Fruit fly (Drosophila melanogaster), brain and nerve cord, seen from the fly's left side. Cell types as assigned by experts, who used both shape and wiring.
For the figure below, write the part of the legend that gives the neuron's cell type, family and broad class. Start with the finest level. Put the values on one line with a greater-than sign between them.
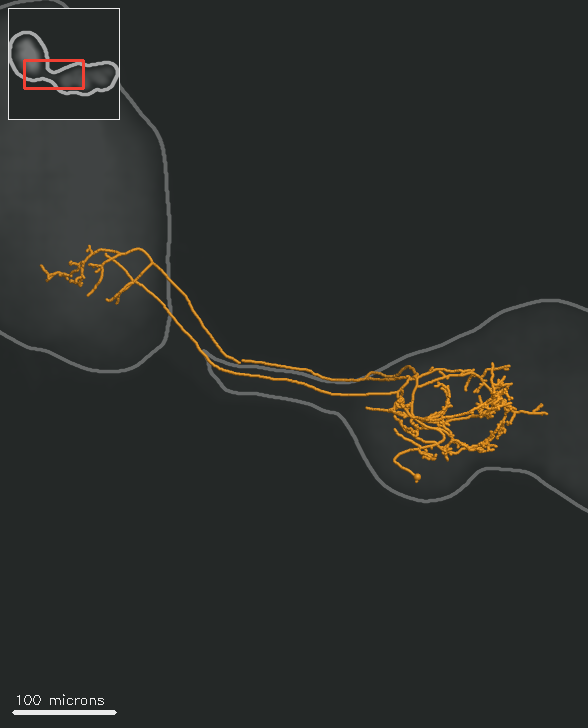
AN02A016 > hemilineage 02A > ascending neuron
